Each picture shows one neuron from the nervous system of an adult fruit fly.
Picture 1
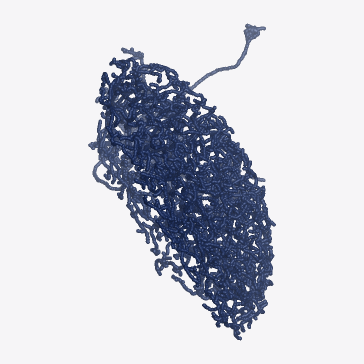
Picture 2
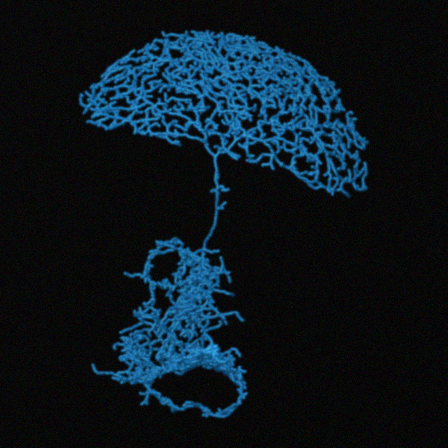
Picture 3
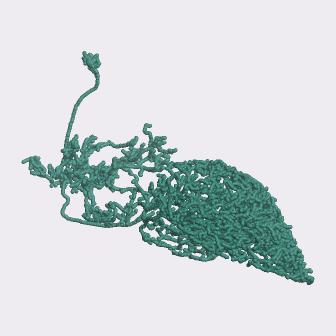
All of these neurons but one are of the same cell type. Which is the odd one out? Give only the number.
2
